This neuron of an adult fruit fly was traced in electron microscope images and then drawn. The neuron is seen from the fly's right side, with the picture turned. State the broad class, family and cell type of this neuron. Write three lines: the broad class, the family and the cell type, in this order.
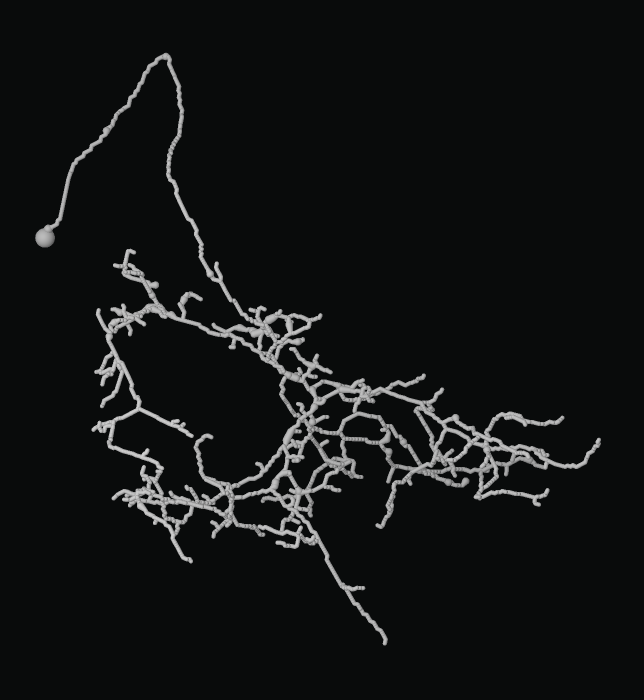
nerve-cord intrinsic neuron
hemilineage 20A.22A
IN20A.22A055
